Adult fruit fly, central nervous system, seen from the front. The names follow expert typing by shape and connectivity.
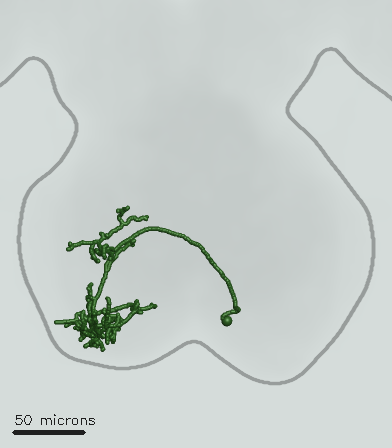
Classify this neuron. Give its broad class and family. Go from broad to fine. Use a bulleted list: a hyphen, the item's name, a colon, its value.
- broad class: nerve-cord intrinsic neuron
- family: hemilineage 12B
